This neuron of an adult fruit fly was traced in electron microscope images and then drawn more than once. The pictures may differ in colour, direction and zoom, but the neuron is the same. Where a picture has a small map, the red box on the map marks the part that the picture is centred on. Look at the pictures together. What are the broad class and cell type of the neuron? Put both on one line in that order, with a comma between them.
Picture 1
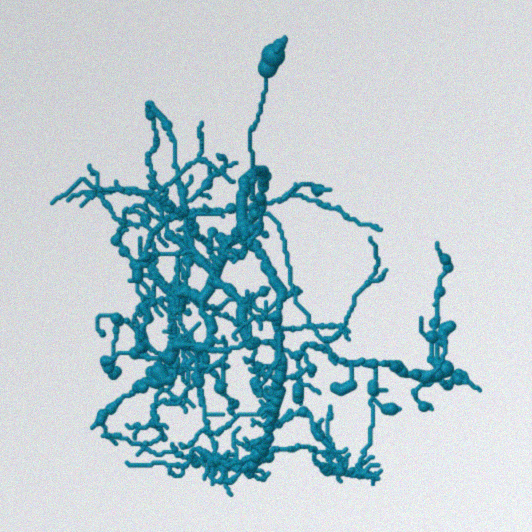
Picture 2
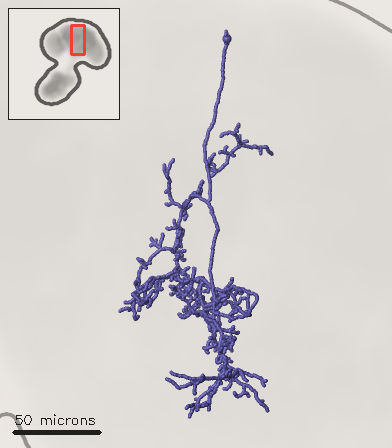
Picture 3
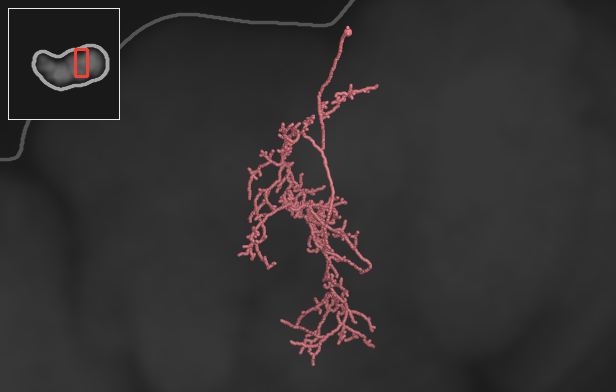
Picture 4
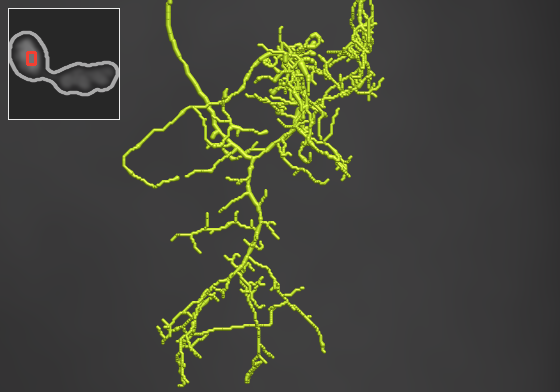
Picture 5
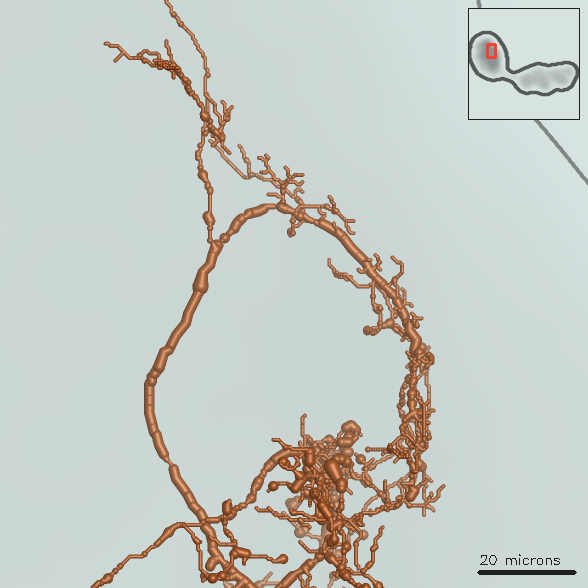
central-brain intrinsic neuron, IB026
